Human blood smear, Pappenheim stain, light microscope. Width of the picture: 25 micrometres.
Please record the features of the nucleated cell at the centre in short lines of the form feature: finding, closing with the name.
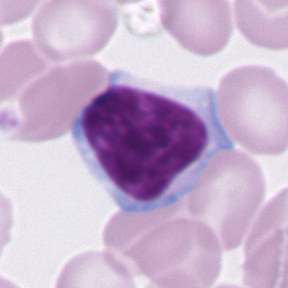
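Nuclear outline: roughly triangular, corners rounded
Nuclear size: about 11 by 10 micrometres
Chromatin: dark purple, coarse, paler streaks running through
Cytoplasm colour: pale blue, deepening to stronger blue at the outer edge
Cytoplasmic rim: wider on the right and lower side than on the left
Identification: typical lymphocyte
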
